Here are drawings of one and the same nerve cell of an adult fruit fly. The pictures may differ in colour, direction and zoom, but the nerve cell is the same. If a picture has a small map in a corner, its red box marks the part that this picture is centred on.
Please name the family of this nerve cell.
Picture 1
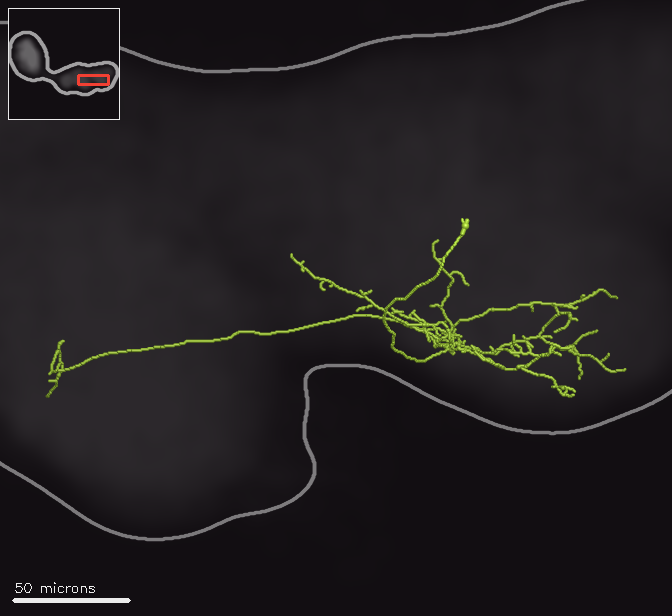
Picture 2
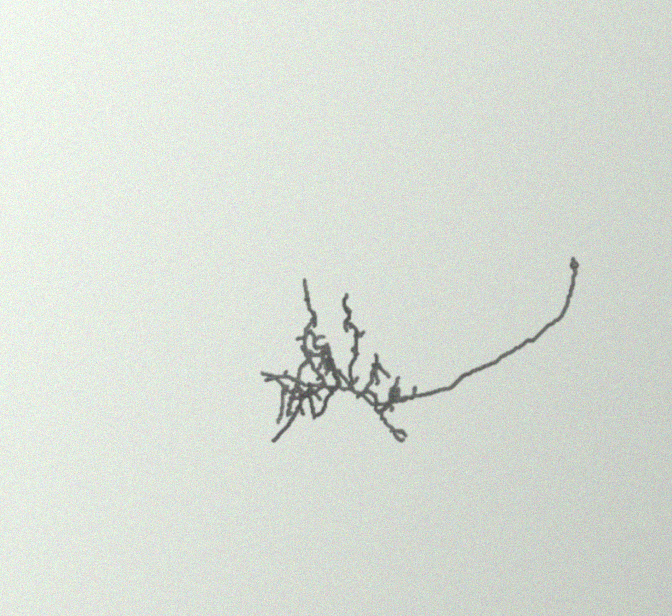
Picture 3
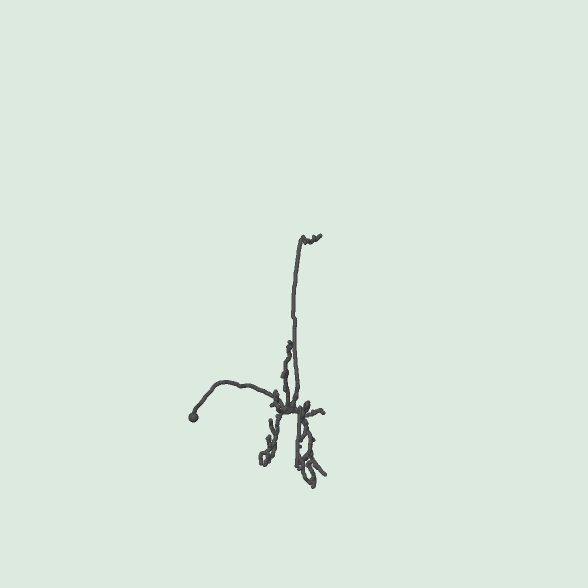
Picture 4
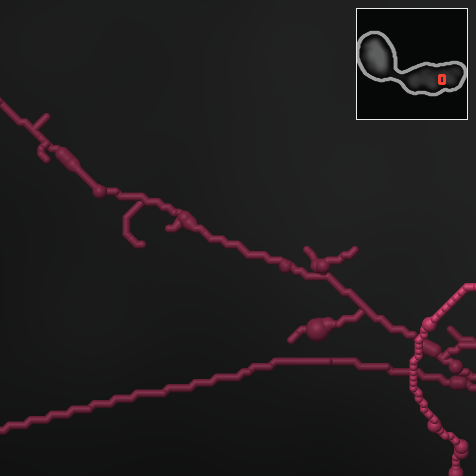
hemilineage 09B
